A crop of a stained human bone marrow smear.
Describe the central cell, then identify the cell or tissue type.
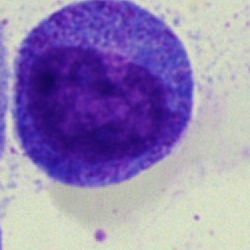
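Nothing projects from the surface of this cell. Above the nucleus lies the widest band of cytoplasm. Notice that the chromatin is clumped into darker patches. Fine purple granules are scattered through the cytoplasm. You are looking at a promyelocyte.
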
